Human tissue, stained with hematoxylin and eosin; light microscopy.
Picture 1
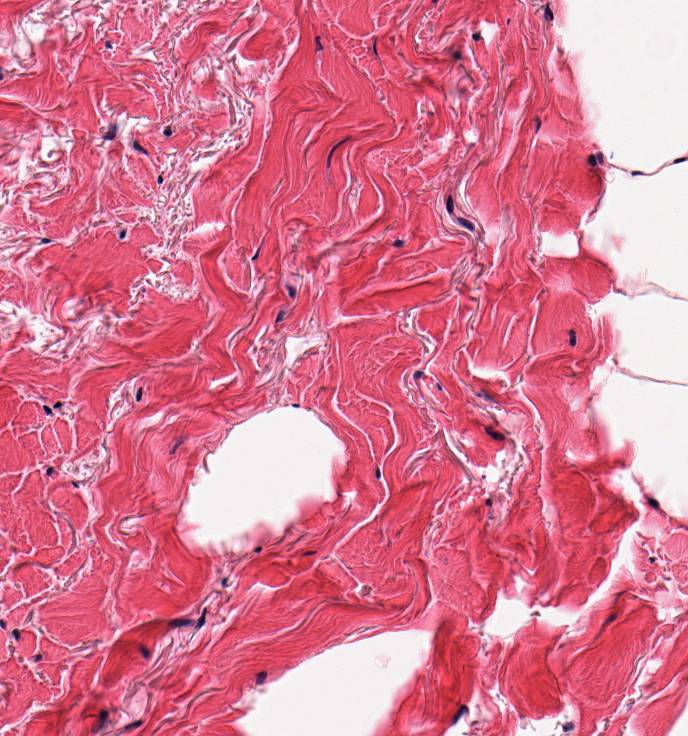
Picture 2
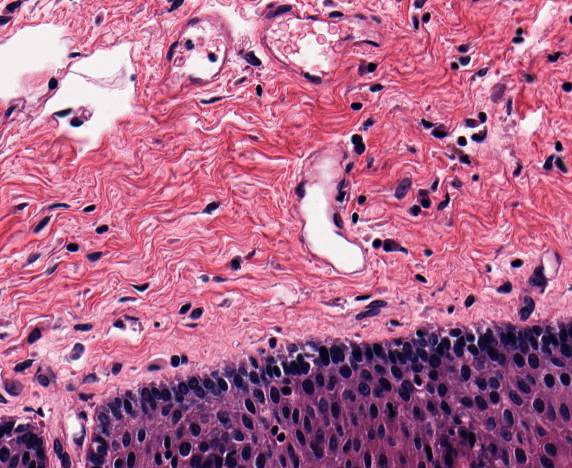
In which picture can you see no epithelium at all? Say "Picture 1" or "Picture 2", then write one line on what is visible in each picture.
Picture 1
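In picture 1: No epithelium is present anywhere in the field.
In picture 2: The epithelium is stratified, with a basal layer of crowded, dark-staining oval nuclei.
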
